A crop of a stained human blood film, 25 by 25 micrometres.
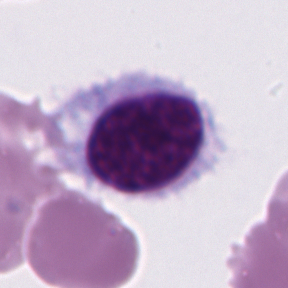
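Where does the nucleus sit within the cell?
Off-centre, over toward the right side.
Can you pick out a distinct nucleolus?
No, none can be seen.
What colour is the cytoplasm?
A pale blue-grey, and you'll find no vacuoles in it.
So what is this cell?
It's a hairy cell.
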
